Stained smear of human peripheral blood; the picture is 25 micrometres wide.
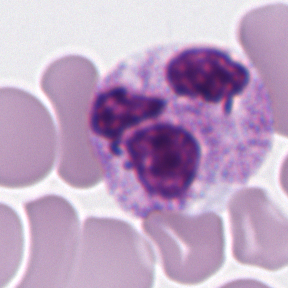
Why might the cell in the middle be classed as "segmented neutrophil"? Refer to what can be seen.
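In the middle cell, the pale pink cytoplasm is plentiful and filled with fine lilac-pink granules.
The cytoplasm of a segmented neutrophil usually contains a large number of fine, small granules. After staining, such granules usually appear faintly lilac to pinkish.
Both the fineness of these granules and their lilac-pink colour fit the segmented neutrophil. The remaining features are simply seen: the cell outline is round, and the chromatin is dark purple and coarsely clumped.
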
